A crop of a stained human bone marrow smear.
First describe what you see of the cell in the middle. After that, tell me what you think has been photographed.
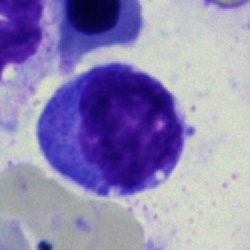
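Take your time with this cell: its outline is roughly oval and smooth. The nucleus sits off-centre, toward the right side. The cytoplasm is a deep blue, and you won't find any granules in it. This is a plasma cell.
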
